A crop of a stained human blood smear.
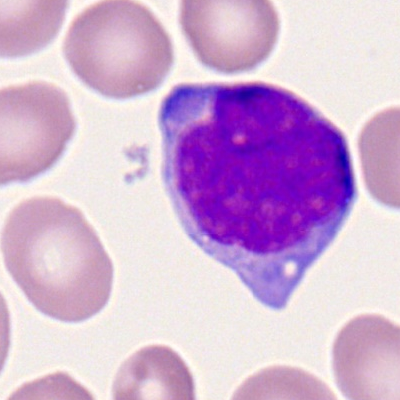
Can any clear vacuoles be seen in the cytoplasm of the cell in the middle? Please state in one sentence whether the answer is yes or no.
Yes, at least one clear vacuole is held within its cytoplasm.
